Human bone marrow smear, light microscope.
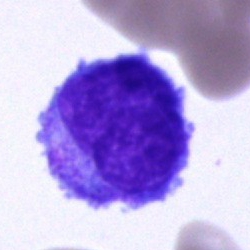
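Blast in a stained bone marrow smear. Small knob-like bumps stud its edge all the way round. The nucleus lies off-centre toward the upper right, with dense, mottled, dark purple chromatin. A crescent of pale blue-lilac cytoplasm runs along the lower left side.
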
